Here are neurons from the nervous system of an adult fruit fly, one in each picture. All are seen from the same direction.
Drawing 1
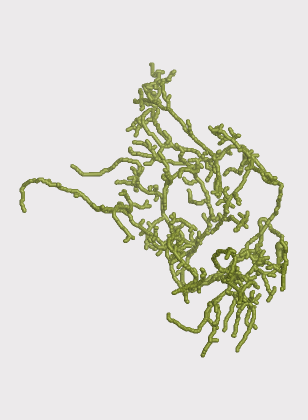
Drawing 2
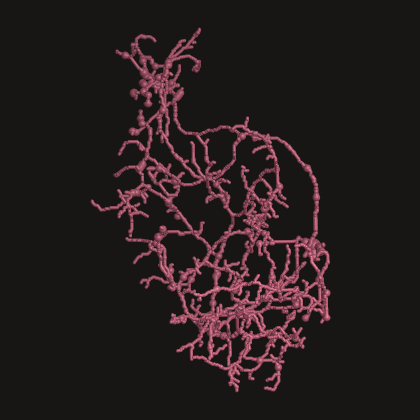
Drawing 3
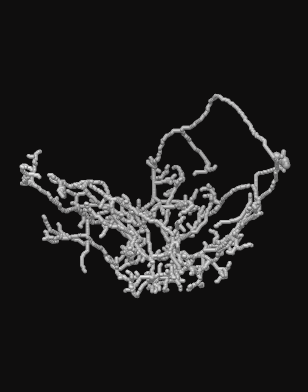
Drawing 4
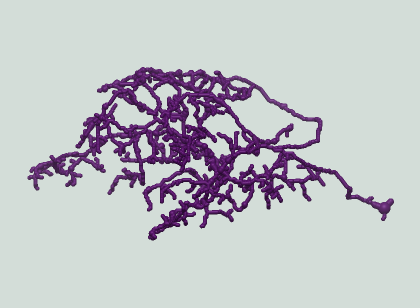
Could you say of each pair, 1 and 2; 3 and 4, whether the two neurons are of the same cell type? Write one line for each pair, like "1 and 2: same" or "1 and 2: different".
1 and 2: same
3 and 4: same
